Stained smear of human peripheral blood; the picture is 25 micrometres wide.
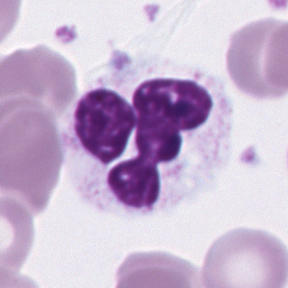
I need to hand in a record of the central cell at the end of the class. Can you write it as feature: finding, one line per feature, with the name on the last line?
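Chromatin: dark purple, coarsely clumped
Cytoplasm: pale, hardly any colour at all
Granules: many, fine, pinkish-lilac, in the cytoplasm
Outline: roughly round
Name: segmented neutrophil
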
